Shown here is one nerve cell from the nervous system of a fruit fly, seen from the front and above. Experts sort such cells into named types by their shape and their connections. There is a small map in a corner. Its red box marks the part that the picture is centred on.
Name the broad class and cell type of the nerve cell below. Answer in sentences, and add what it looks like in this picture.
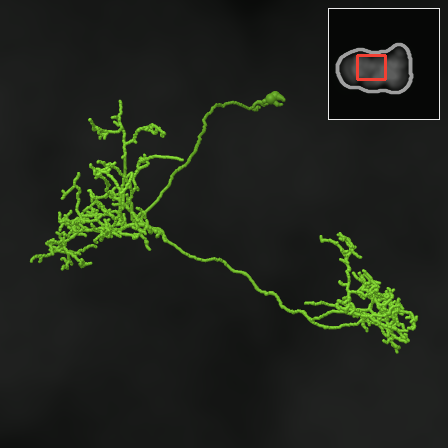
This is a central-brain intrinsic neuron. Its cell type is LAL175. The cell body can be seen at the top of the picture. Dozens of branch ends can be seen.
